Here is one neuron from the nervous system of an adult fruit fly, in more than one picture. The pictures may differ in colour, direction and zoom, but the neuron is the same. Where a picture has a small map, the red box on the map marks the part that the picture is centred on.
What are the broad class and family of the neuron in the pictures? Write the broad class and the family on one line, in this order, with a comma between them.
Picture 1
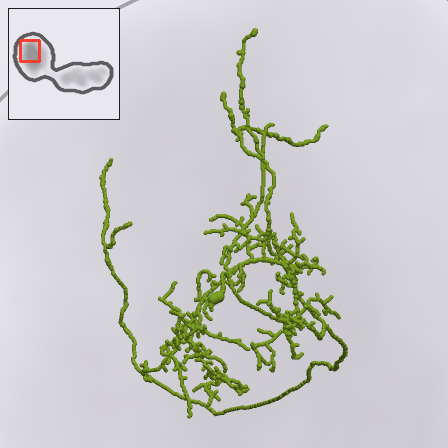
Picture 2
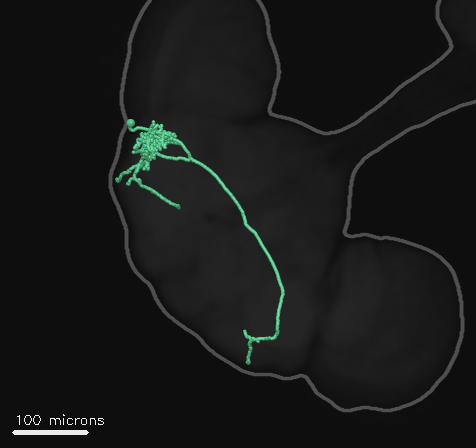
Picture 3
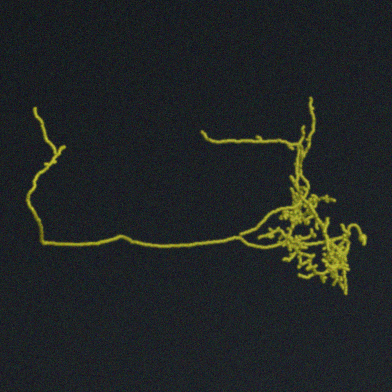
central-brain intrinsic neuron, hemilineage VLPl&d1_lateral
